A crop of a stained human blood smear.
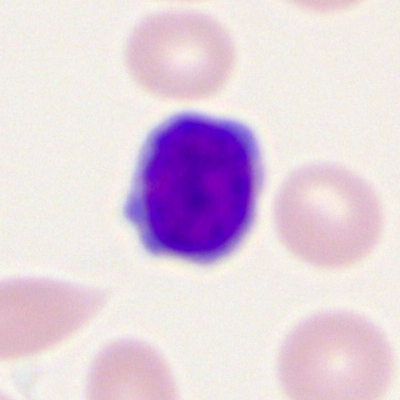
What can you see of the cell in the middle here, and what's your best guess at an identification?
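The outline is roughly round, with slightly irregular edges. Its chromatin is dense and stains deep purple throughout the nucleus. No vacuoles are visible in the cytoplasm, and a small pale blue bleb of cytoplasm projects from the lower left edge of the cell. The cell is a lymphocyte.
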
